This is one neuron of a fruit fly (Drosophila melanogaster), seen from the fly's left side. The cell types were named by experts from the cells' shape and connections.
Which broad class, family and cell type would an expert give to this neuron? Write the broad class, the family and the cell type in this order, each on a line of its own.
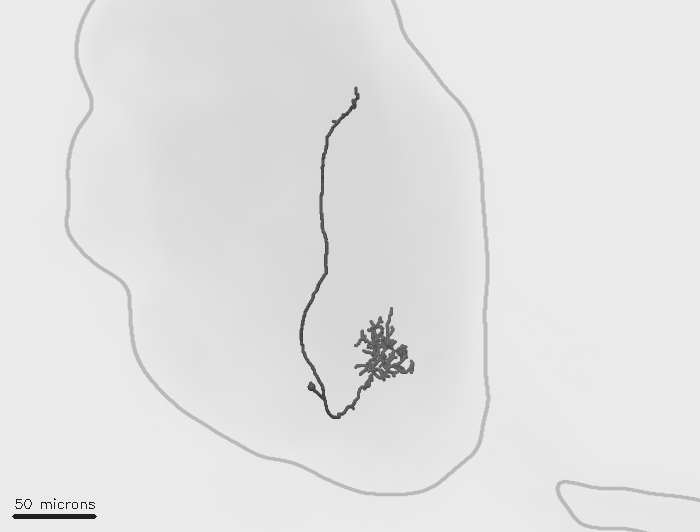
visual projection neuron
MeVP
MeVP2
